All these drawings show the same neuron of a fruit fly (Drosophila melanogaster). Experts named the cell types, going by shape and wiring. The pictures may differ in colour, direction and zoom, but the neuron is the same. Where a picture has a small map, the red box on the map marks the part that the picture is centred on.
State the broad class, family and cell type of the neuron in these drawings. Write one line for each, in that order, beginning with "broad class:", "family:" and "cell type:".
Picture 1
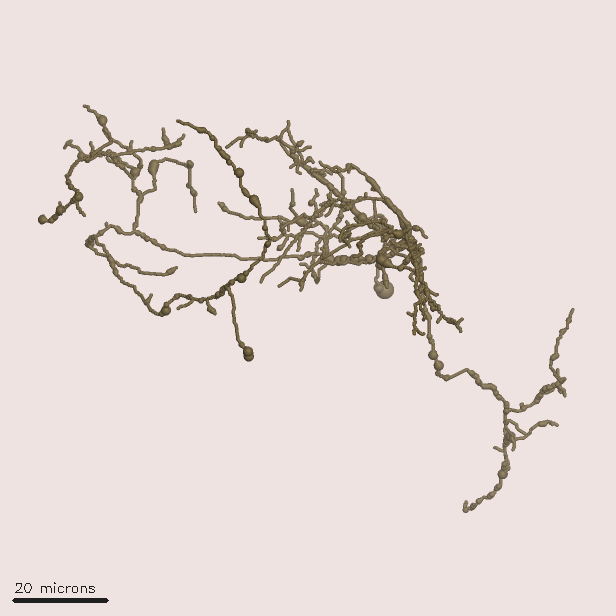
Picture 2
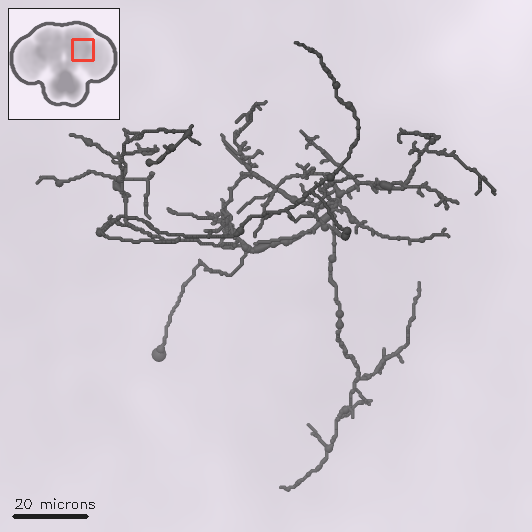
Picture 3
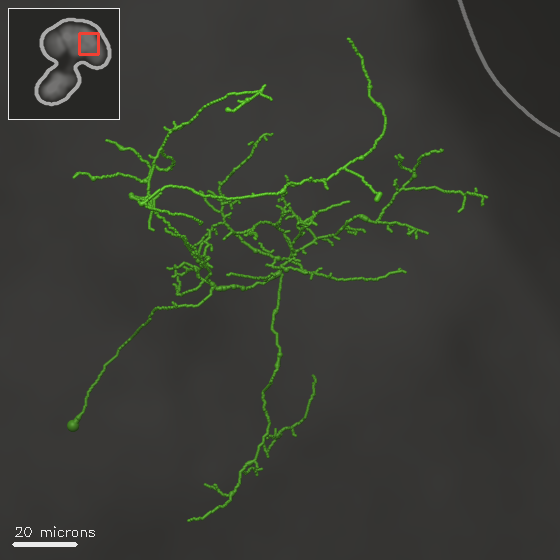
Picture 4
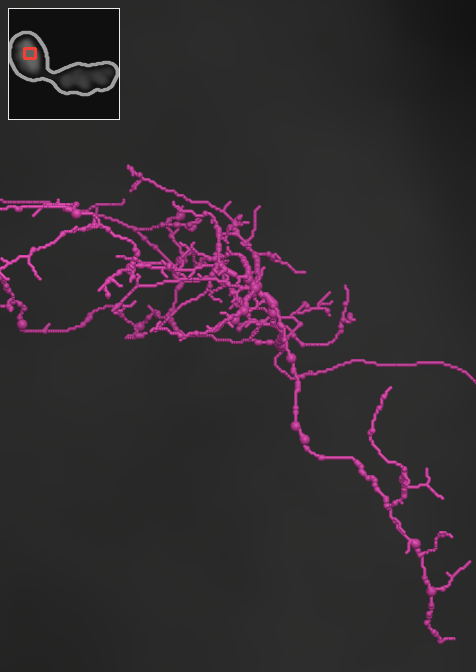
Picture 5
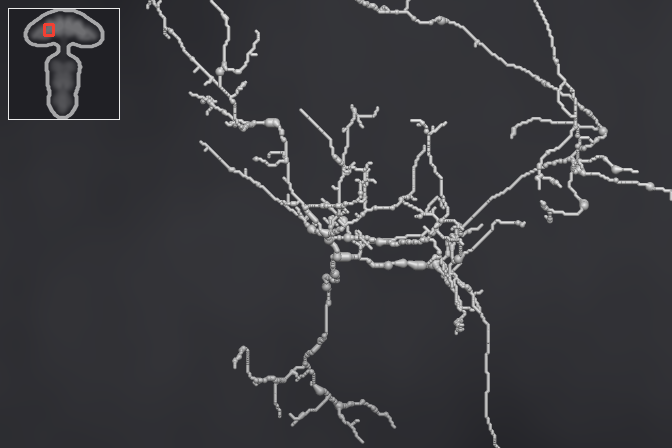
broad class: visual projection neuron
family: hemilineage VLPl&p2_posterior
cell type: LoVP55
